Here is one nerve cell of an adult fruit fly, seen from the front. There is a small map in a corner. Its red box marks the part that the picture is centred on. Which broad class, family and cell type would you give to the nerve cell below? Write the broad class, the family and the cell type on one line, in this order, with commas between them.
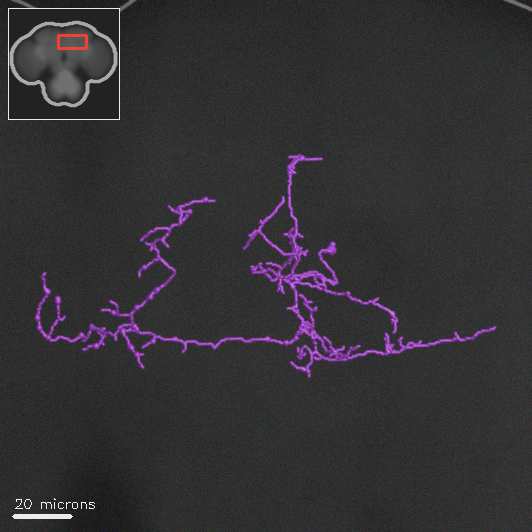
central-brain intrinsic neuron, hemilineage PSp3, IB087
